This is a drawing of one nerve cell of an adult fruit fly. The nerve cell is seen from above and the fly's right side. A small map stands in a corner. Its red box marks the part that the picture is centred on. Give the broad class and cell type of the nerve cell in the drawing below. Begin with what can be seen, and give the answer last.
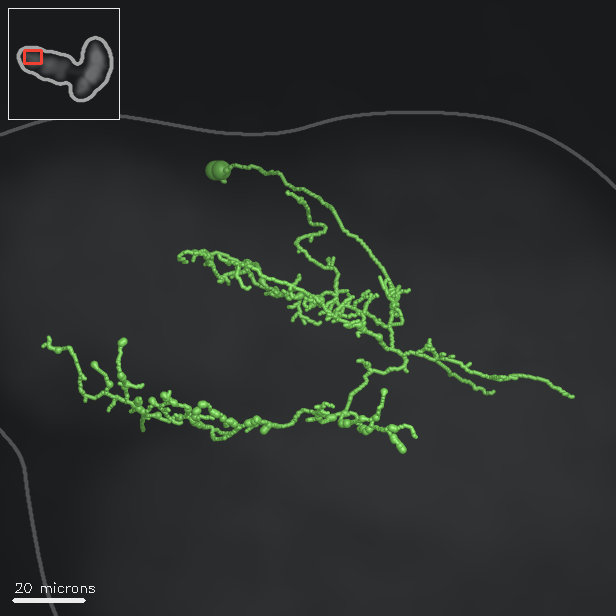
It is in the nerve cord and does not reach the brain. From left to right in the picture it spans about 150 microns. Dozens of branch ends can be seen. It is a nerve-cord intrinsic neuron. The cell type is INXXX397.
